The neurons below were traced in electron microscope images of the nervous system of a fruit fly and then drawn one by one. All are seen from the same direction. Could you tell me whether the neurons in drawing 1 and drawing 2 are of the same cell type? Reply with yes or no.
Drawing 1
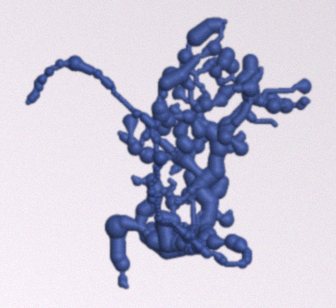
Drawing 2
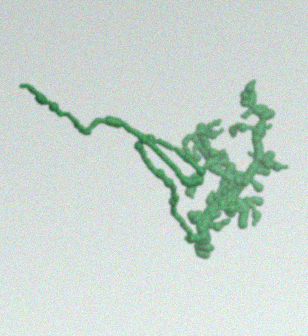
yes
